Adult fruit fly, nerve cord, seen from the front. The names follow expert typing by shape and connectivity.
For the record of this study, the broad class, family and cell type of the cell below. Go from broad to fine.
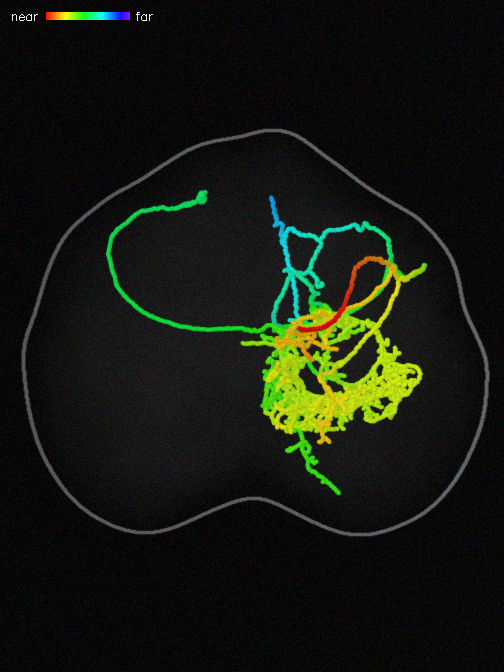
ascending neuron; hemilineage 19B; AN19B032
